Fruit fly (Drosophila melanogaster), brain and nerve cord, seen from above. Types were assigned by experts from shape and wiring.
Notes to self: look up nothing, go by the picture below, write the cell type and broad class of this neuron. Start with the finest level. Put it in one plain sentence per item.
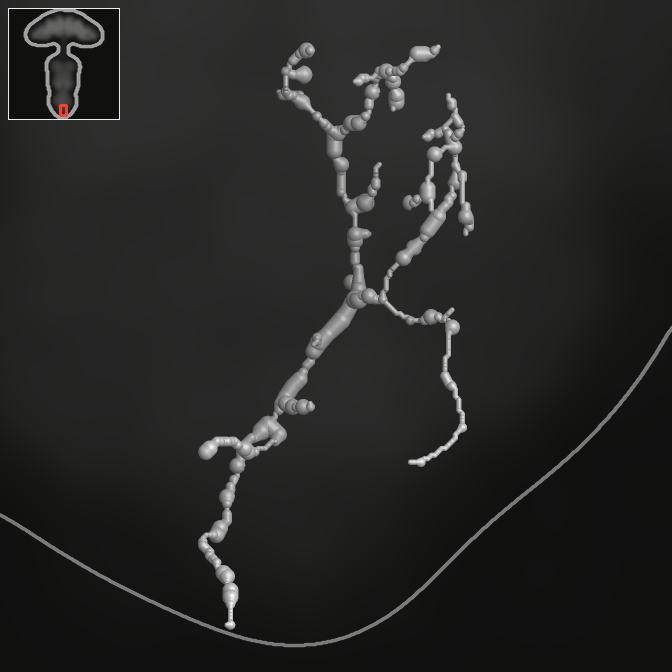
The cell type is SNxx04.
The broad class is sensory neuron entering the nerve cord.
